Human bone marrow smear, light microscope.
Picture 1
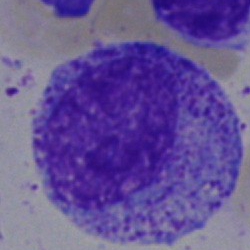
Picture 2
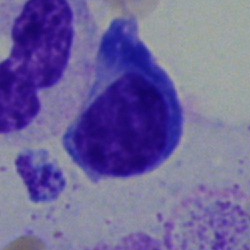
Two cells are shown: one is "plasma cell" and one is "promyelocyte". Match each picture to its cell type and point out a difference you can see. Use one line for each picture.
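Picture 1 – promyelocyte. Purple granules are scattered through the cytoplasm.
Picture 2 – plasma cell. No granules can be seen in the cytoplasm.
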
